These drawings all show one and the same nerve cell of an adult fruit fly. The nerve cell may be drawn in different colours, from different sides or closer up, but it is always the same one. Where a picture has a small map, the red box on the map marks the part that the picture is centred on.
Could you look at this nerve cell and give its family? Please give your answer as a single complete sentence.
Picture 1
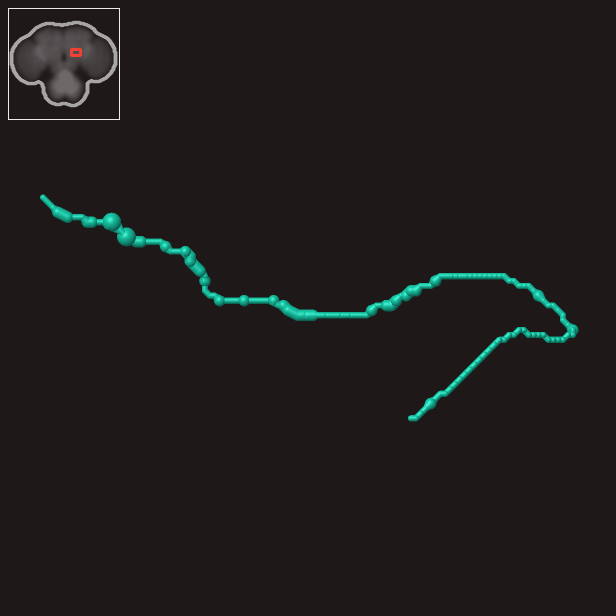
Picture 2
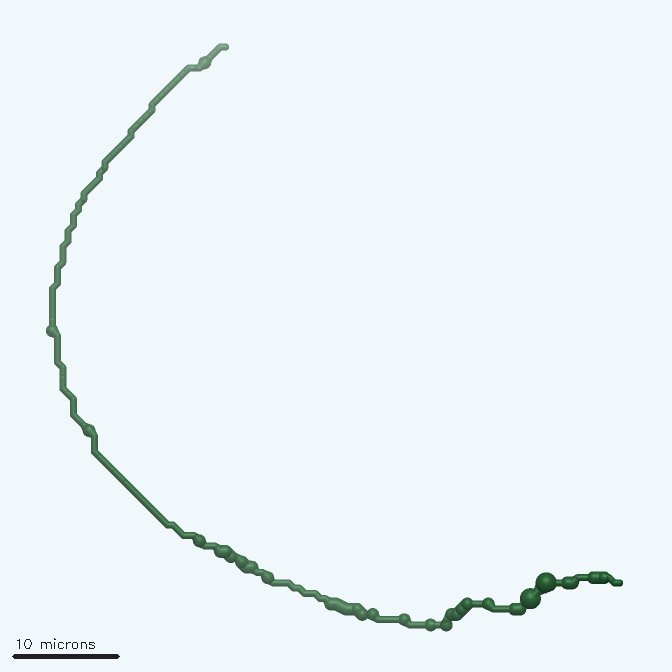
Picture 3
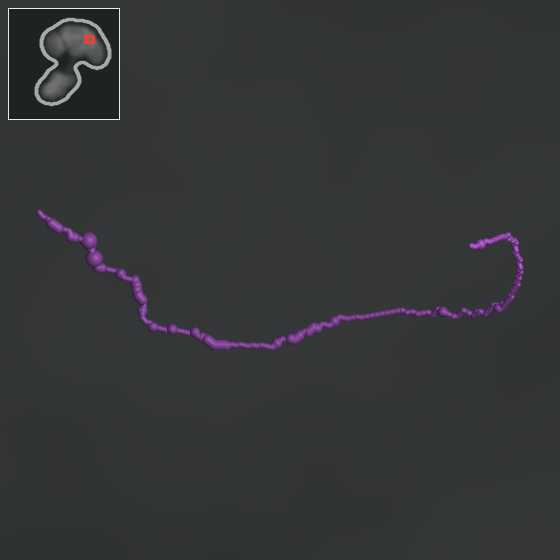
It is class hygrosensory that names the family of this nerve cell.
